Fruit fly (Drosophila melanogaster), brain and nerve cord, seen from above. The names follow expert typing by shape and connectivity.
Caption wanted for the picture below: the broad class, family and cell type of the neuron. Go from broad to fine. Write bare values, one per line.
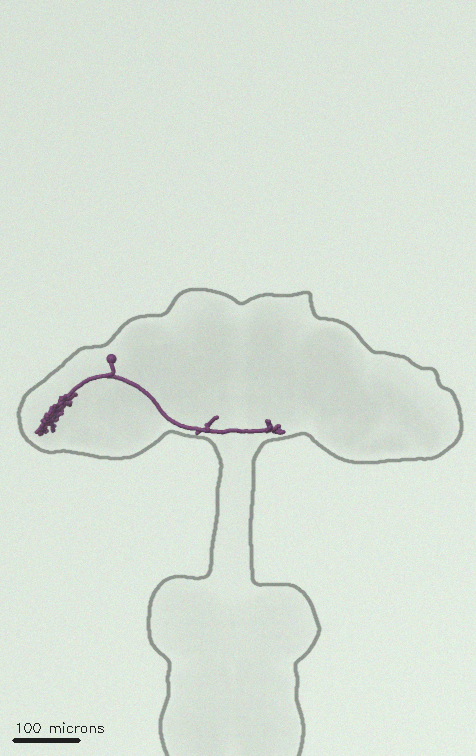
visual projection neuron
hemilineage VPNl&d1_lateral
MeVP55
